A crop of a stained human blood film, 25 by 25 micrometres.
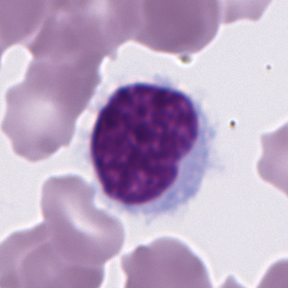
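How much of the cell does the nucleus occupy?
Most of it.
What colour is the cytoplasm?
Pale blue.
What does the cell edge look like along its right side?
It is frayed into fine projections.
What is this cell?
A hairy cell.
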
